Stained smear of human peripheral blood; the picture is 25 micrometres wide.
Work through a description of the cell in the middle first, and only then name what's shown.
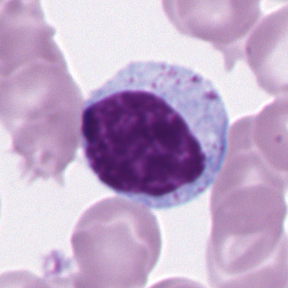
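Round, smooth cell outline without surface projections. Nuclear edge even, no notch or indentation. Nucleoli not visible. Sparse small reddish-purple granules scattered through cytoplasm. Large granular lymphocyte.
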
